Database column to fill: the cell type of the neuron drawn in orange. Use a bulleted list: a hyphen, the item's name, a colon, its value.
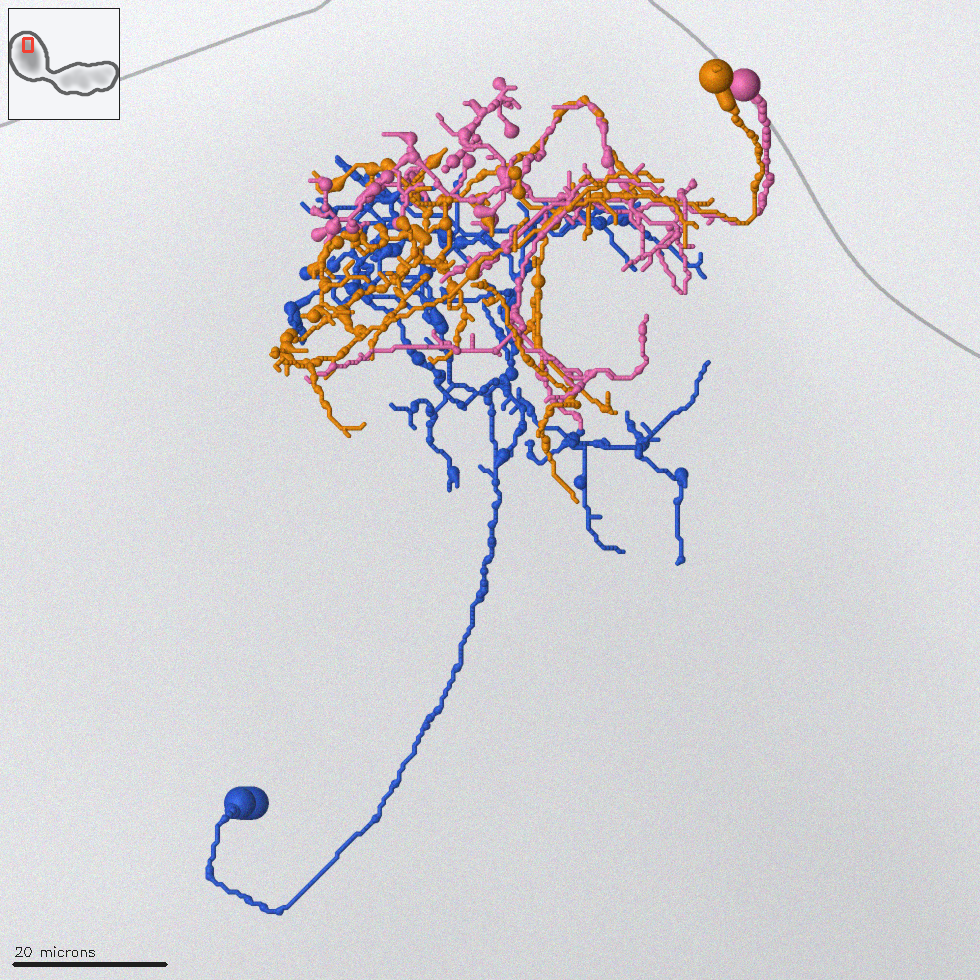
- cell type: SLP290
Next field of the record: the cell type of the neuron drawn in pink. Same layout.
- cell type: CB1035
